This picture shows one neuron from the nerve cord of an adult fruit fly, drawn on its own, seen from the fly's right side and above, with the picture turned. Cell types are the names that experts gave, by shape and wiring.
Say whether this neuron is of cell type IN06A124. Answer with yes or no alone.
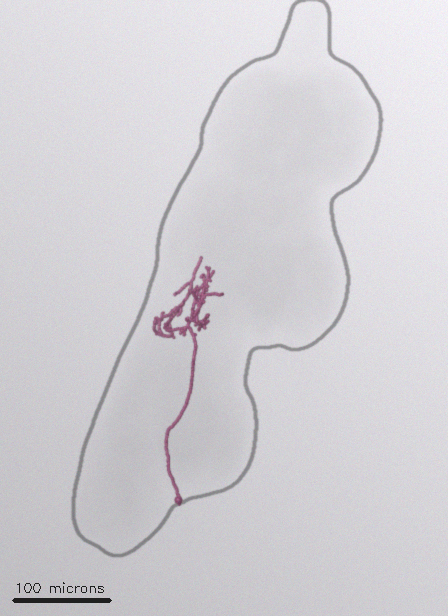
yes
